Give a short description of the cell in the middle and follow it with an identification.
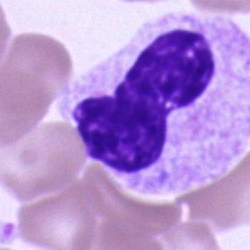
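See how the nucleus sits toward the left, leaving more cytoplasm on the right. Its chromatin is dark purple and condensed in clumps. There's plenty of cytoplasm, with fine purplish granules scattered through it. That's a band neutrophil.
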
